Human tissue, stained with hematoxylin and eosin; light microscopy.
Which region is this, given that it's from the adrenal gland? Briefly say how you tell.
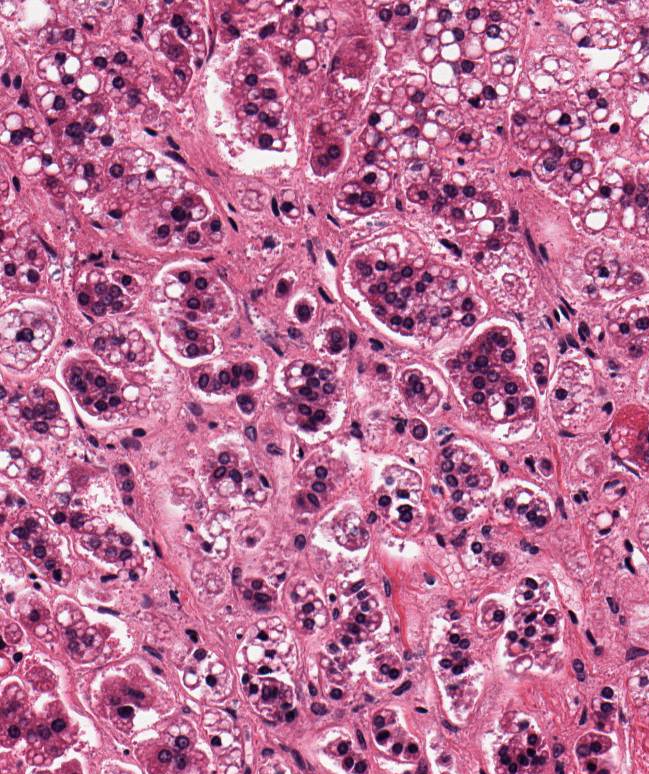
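This is zona glomerulosa. It comes down to the cells sitting in rounded nests across the field, separated by pink fibrous strands.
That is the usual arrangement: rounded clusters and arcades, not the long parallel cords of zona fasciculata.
Many cells have pink cytoplasm holding several small, round, clear vacuoles.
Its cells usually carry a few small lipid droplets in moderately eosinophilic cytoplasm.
Elongated spindle-shaped nuclei sit in the strands, and narrow white clefts partly rim many nests.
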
